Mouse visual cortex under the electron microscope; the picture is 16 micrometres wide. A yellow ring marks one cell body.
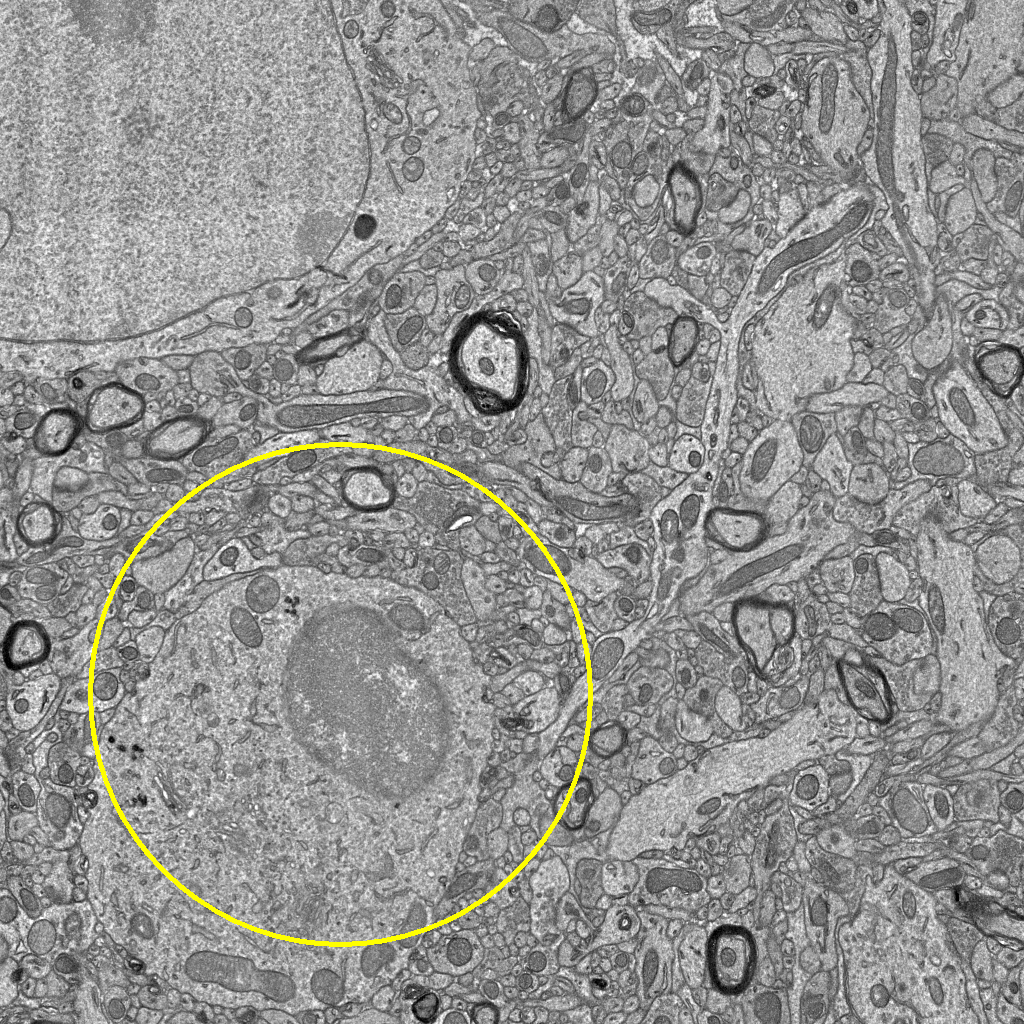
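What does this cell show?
An oval nucleus lying wholly within the picture, its long axis upper left to lower right, and abundant cytoplasm, broadest below and left of it.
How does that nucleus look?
Darker than the surrounding cytoplasm, with a smooth outline and no deep folds.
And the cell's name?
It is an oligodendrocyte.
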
